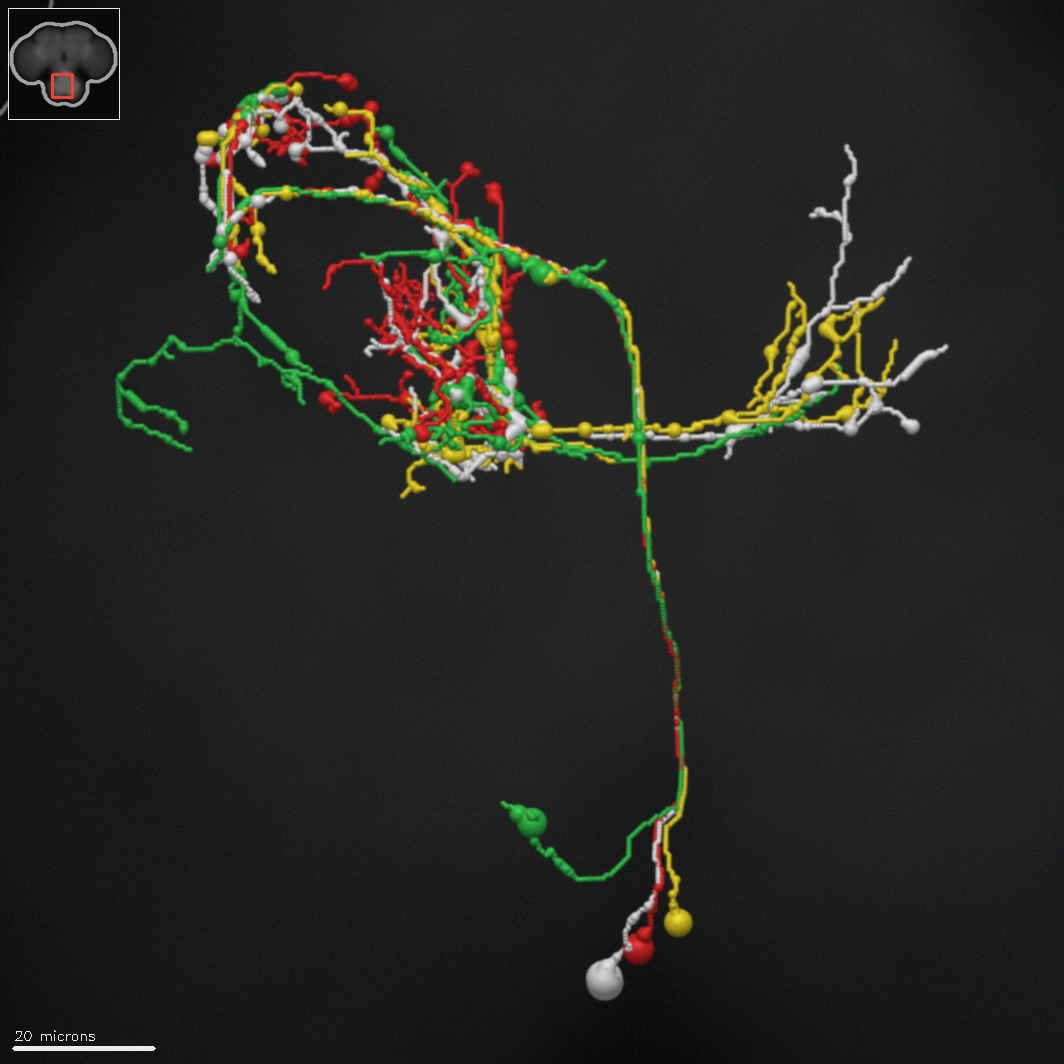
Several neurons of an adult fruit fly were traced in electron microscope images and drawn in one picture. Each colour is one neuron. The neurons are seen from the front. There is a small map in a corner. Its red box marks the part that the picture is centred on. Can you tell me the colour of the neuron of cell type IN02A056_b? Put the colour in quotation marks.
"white"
